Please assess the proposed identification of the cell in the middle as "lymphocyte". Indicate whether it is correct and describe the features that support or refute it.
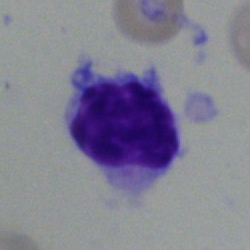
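Let me look: the outline is irregular, with small bleb-like projections along the top edge, and the cytoplasm is pale greyish-lilac, with no granules visible.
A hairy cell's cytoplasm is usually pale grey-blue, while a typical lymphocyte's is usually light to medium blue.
This pale greyish tone sits closer to the hairy cell than to the lymphocyte. So lymphocyte doesn't fit; this cell is a hairy cell.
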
